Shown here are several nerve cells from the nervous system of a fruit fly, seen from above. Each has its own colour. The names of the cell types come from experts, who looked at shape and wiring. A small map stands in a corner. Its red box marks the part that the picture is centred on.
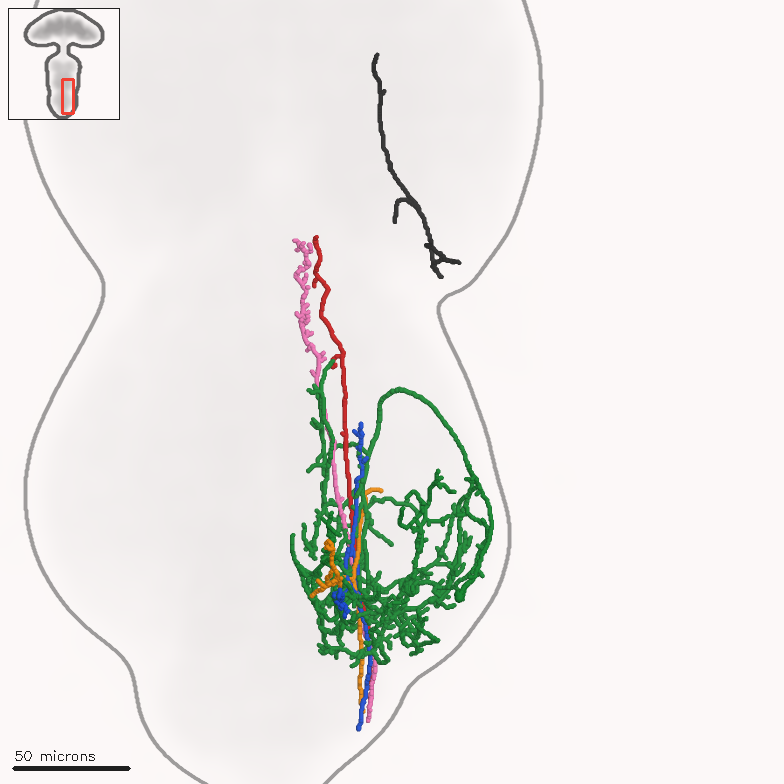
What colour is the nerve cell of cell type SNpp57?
red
